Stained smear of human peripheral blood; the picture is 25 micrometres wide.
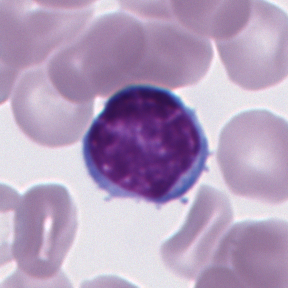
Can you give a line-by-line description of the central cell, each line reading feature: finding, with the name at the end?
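Size: about 11 micrometres across
Nucleus: round, about 10 micrometres across
Nuclear share: about 80% of the cell's area
Chromatin: dark purple, coarsely clumped
Cytoplasm: thin pale blue rim, widest along the lower edge
Border: small fine projections sticking out at the bottom
Name: typical lymphocyte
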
